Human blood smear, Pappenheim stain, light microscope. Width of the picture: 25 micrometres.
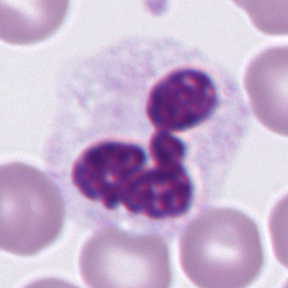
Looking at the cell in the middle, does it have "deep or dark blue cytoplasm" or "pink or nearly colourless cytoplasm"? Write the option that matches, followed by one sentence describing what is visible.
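Pink or nearly colourless cytoplasm. The cytoplasm is plentiful and very pale, almost colourless.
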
